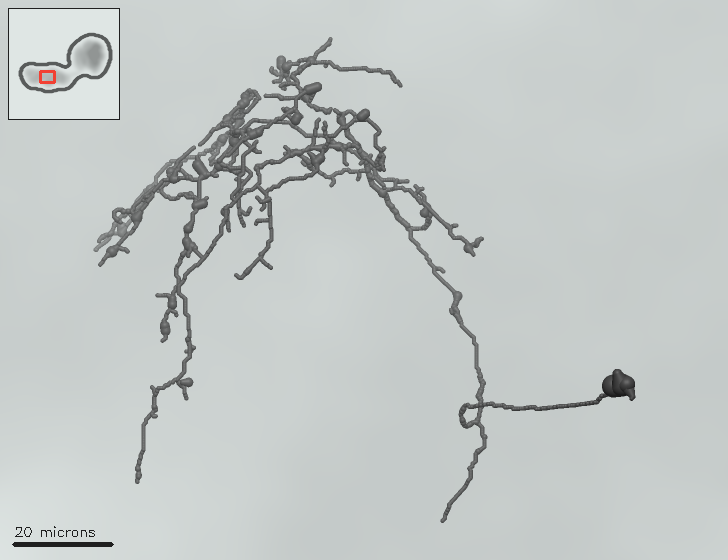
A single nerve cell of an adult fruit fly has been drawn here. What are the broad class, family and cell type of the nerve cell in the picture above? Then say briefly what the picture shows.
This is a nerve-cord intrinsic neuron. Its family is hemilineage 08A. The cell type is IN08A039. From left to right in the picture it spans about 110 microns. The picture shows dozens of branch ends.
